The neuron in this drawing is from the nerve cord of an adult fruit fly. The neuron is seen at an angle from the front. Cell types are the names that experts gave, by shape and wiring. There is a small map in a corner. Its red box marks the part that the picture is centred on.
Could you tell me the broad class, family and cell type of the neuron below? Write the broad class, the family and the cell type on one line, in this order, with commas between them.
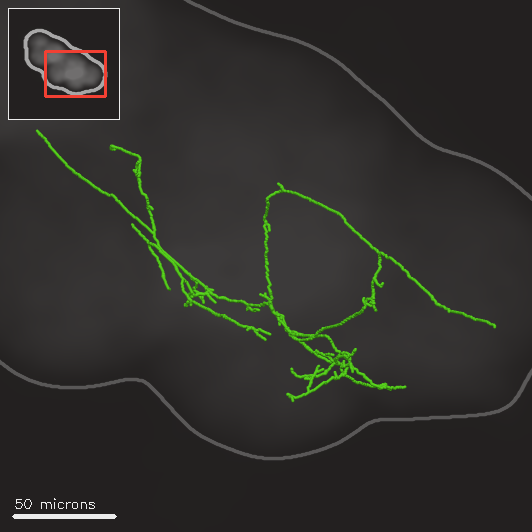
descending neuron, hemilineage DM2_central, DNpe041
